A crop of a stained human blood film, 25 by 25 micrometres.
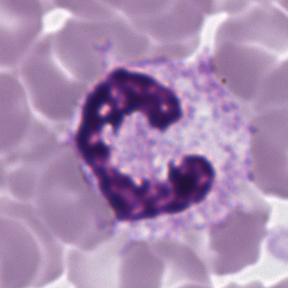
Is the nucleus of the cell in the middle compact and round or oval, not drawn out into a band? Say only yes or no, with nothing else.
No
